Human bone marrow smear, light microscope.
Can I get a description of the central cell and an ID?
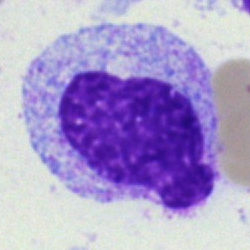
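Notice how roughly round the outline is. The nucleus reaches nearly to the lower right edge, so the band of cytoplasm is wider at the upper left. Try as you might, you won't pick out distinct nucleoli in the nucleus. Many fine pinkish-purple granules are sprinkled through the cytoplasm. You're looking at a myelocyte.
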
